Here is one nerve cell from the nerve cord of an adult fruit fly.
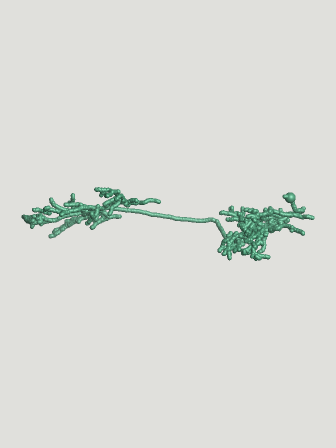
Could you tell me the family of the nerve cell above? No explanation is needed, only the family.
hemilineage 18B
